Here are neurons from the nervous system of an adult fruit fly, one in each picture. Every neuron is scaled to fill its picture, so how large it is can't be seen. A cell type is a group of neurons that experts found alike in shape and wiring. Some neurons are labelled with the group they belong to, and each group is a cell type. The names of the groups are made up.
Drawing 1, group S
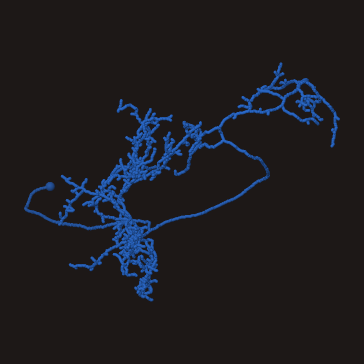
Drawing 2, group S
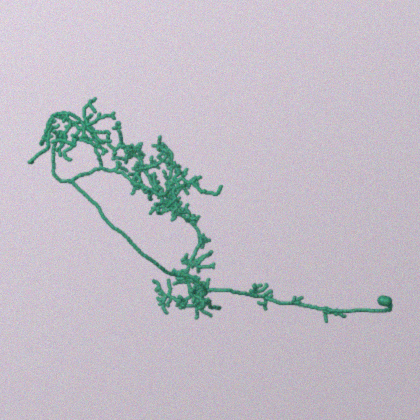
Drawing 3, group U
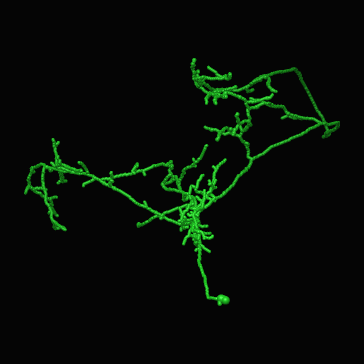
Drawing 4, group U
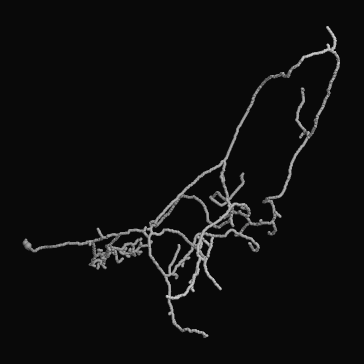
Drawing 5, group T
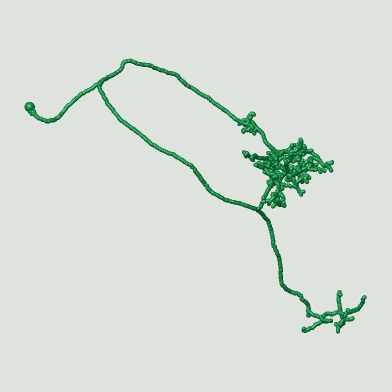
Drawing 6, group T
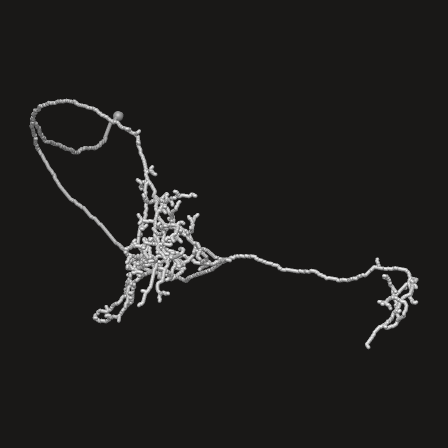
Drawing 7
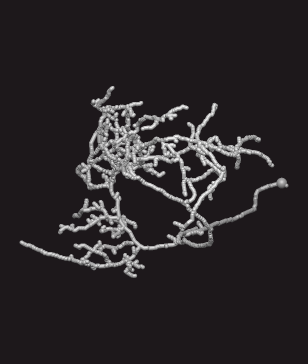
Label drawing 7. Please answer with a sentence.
It belongs to group S.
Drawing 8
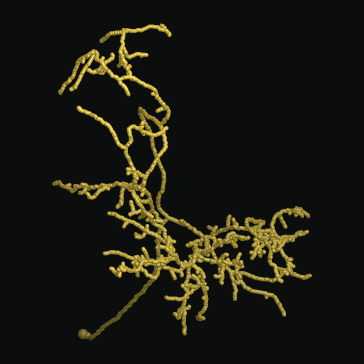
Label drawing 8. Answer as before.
It belongs to group S.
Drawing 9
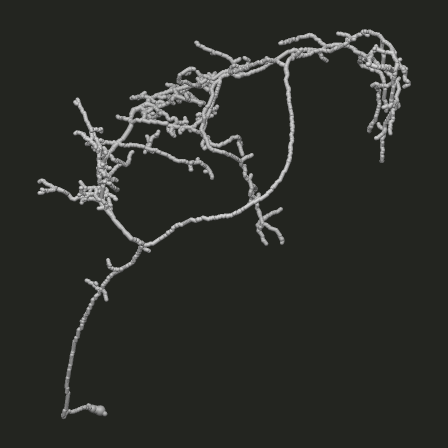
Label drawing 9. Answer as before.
It belongs to group S.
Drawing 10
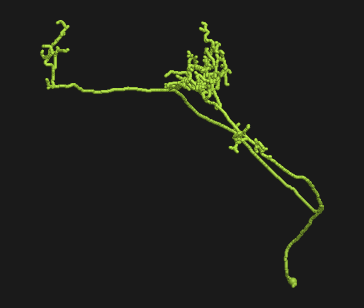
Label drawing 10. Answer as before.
It belongs to group T.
